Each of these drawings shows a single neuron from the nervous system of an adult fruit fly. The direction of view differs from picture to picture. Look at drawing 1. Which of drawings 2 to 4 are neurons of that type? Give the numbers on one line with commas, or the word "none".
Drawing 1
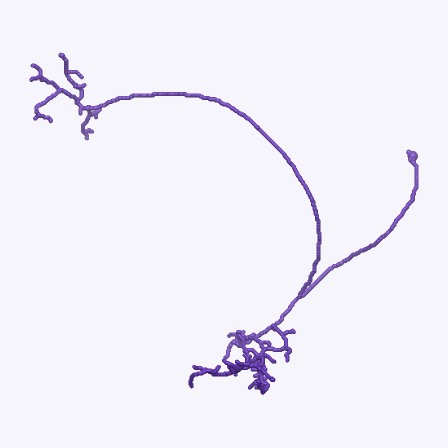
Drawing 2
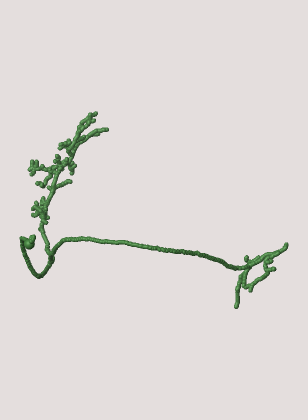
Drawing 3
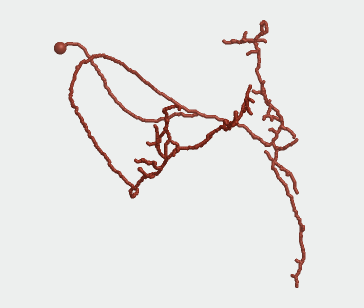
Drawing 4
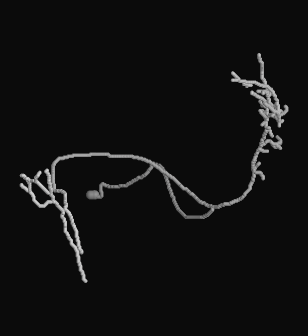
2, 4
